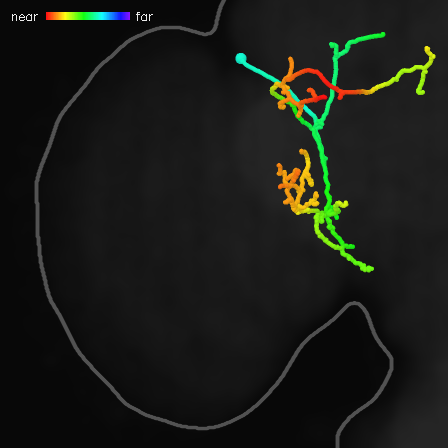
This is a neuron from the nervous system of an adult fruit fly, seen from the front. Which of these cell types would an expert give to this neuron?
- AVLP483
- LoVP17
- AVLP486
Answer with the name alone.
AVLP486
